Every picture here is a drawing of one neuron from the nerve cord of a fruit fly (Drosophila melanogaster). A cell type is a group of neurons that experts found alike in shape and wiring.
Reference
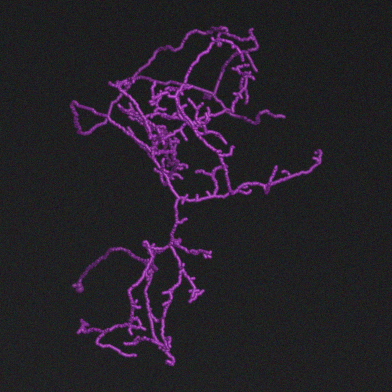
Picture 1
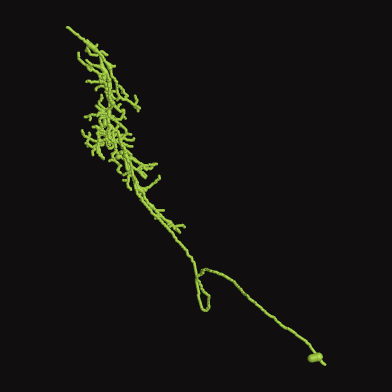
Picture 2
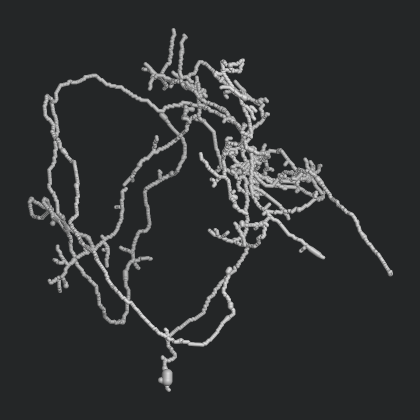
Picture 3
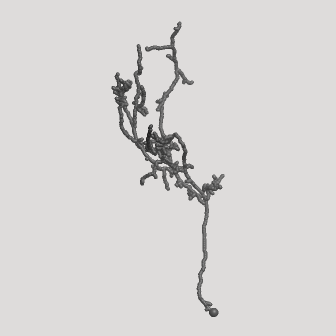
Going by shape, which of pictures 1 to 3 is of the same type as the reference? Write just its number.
2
